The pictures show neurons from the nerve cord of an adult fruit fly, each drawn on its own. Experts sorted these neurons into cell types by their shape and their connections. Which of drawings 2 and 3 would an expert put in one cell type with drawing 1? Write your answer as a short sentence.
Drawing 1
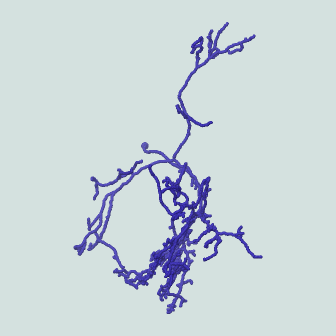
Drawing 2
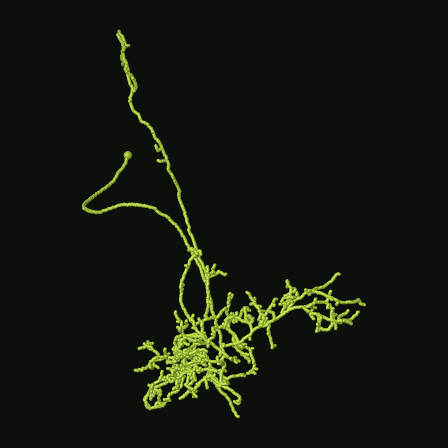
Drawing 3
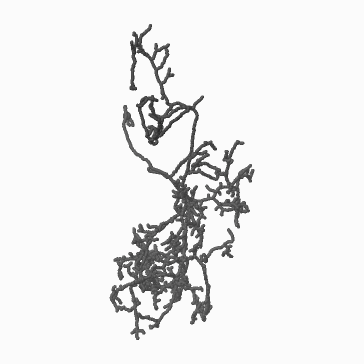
None of them is of the same cell type.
